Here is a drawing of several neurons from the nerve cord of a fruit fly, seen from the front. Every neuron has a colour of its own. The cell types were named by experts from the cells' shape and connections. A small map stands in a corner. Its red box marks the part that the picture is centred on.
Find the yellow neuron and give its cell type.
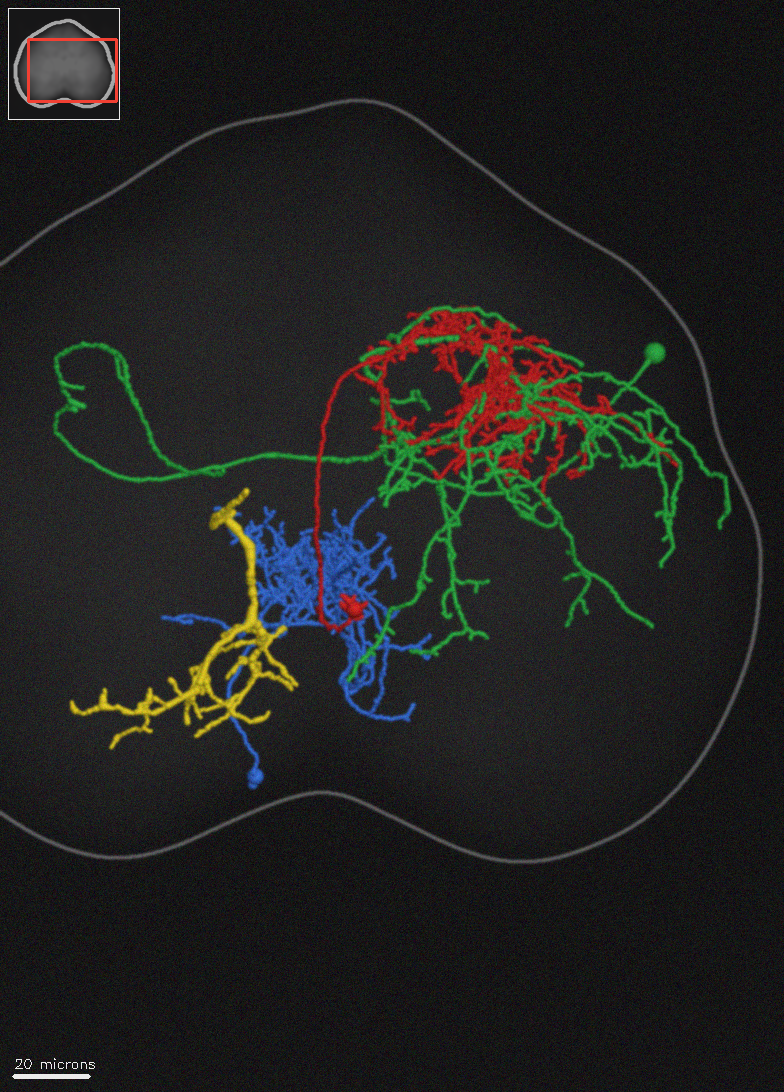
DNg48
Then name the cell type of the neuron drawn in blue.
AN05B083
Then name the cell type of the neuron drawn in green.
AN19B044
